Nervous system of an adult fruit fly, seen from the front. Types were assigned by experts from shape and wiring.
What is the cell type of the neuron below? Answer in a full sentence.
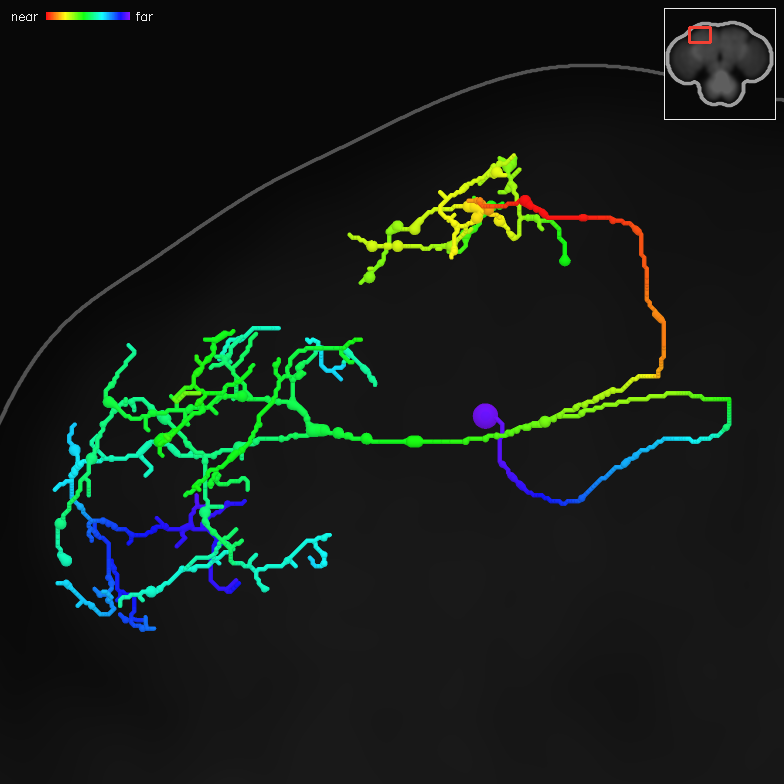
The cell type is LHPV5c1.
